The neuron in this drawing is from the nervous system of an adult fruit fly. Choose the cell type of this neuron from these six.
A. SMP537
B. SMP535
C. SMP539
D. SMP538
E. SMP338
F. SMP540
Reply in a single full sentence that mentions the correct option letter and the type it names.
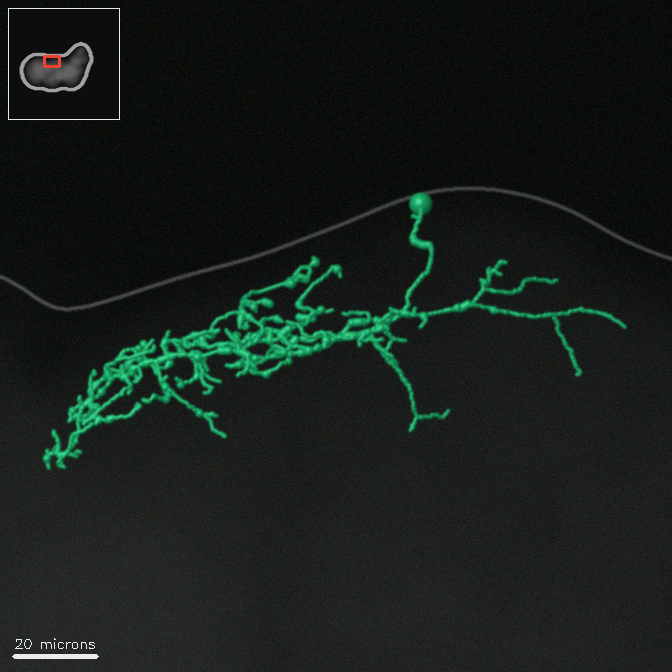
Option C corresponds to SMP539, the neuron's cell type.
